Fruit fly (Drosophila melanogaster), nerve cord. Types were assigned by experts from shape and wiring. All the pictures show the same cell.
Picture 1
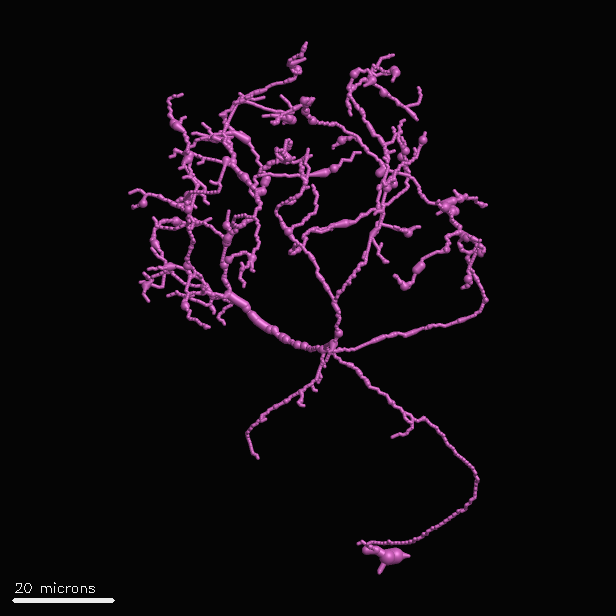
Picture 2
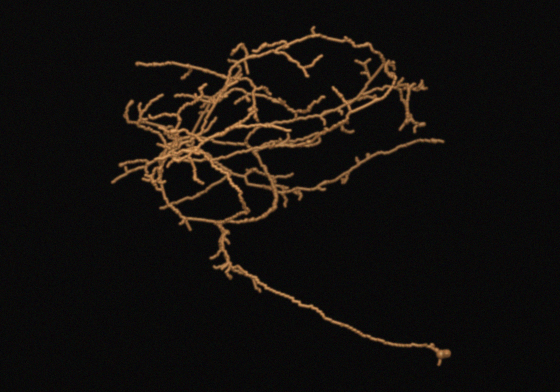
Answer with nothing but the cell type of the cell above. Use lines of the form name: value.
cell type: IN21A062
